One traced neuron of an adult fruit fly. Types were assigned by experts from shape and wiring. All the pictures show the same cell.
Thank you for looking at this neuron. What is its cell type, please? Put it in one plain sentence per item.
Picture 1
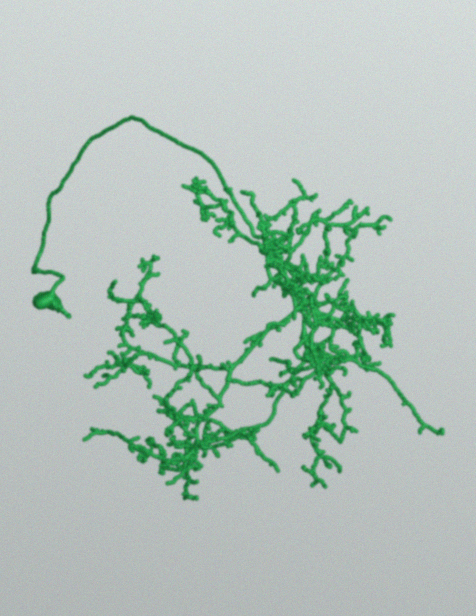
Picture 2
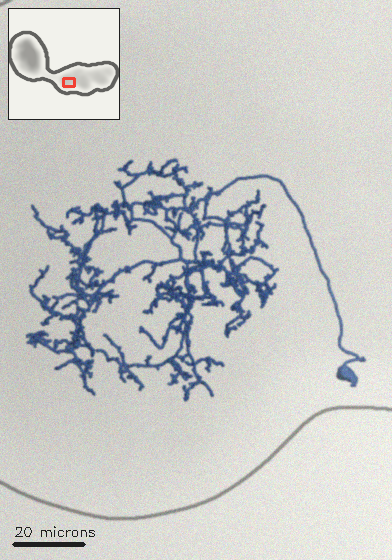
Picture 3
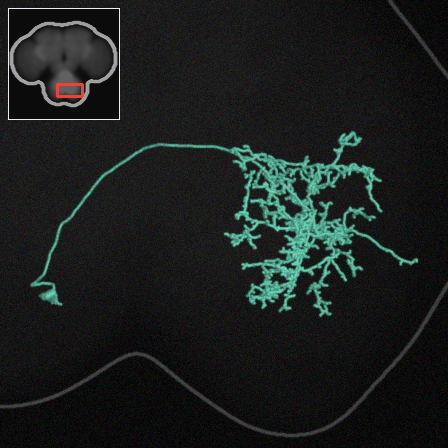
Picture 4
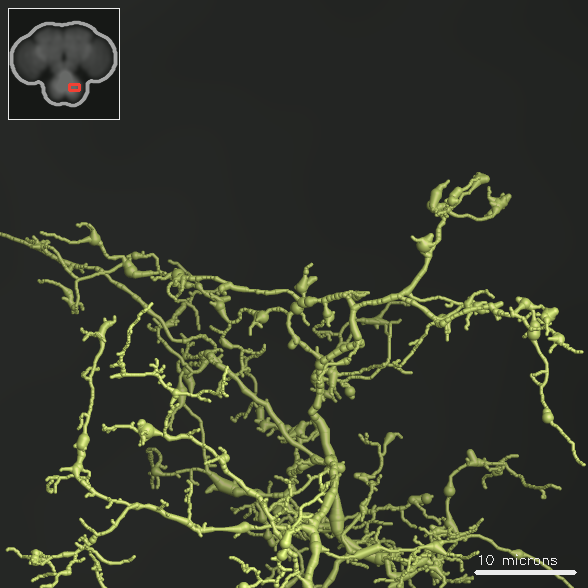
The cell type is IN12B034.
